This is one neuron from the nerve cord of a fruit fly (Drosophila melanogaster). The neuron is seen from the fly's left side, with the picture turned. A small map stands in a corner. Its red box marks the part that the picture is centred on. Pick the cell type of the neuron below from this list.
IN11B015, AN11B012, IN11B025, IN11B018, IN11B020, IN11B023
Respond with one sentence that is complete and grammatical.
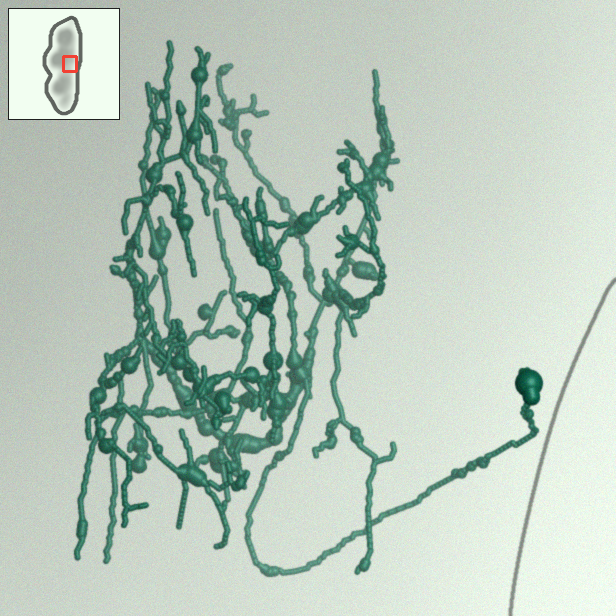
This neuron counts as a member of the cell type IN11B018.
